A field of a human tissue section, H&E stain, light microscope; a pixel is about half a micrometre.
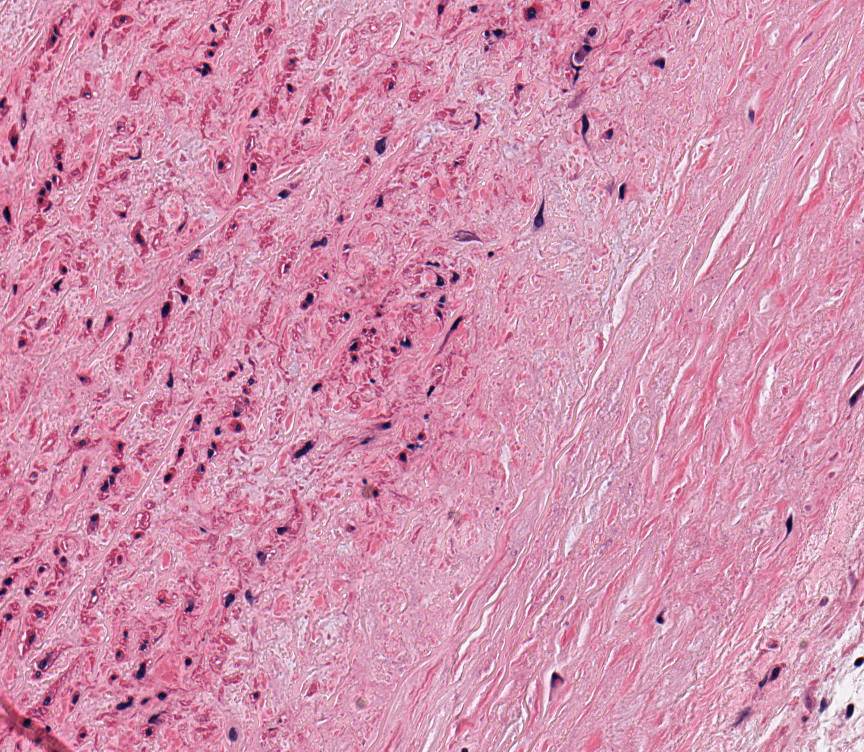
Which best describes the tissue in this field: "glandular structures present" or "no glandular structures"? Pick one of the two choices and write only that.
No glandular structures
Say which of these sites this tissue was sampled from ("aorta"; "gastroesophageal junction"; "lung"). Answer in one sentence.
The site this tissue was sampled from is the aorta.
